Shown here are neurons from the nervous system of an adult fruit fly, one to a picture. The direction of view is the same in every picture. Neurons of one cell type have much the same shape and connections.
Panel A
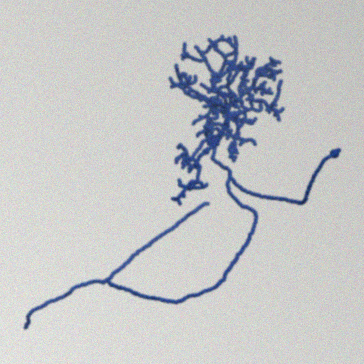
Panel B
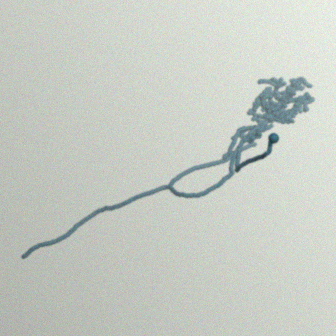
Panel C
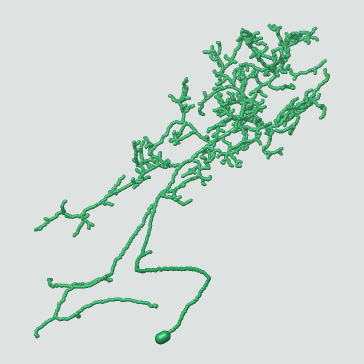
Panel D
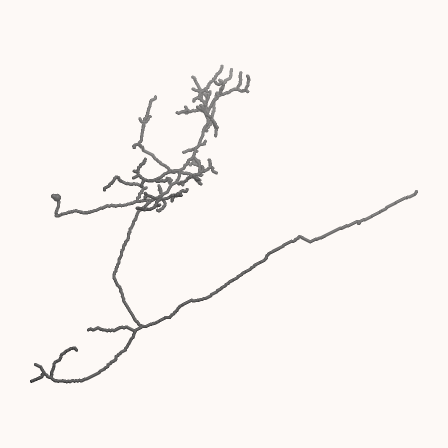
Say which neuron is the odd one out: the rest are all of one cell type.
Panel D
